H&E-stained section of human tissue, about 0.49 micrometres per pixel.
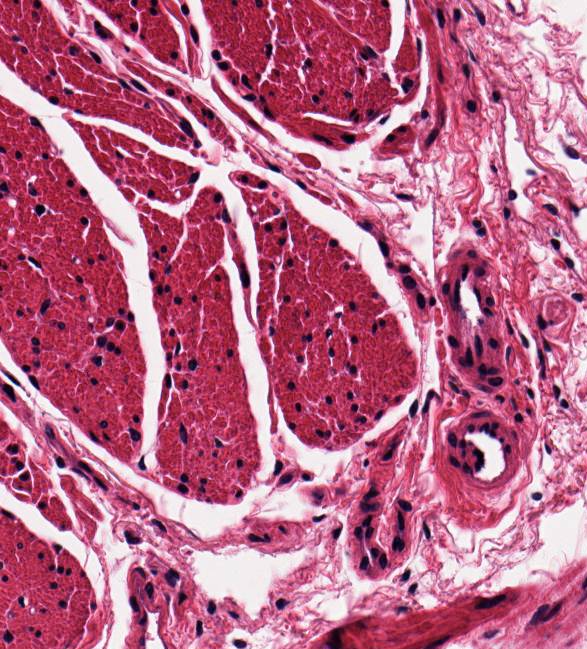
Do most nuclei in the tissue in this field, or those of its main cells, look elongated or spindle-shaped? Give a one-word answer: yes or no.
No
